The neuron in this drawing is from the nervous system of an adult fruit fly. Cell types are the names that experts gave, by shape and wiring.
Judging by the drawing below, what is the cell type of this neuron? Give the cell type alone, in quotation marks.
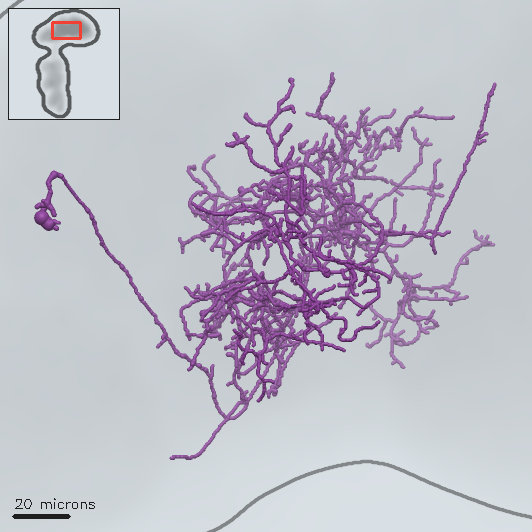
"GNG514"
